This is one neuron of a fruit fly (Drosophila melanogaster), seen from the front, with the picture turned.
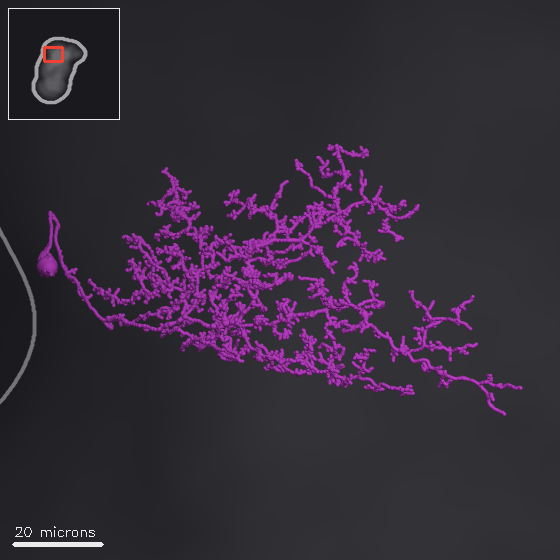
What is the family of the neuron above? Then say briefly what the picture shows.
The family is Pm. This is an optic-lobe intrinsic neuron. By the scale bar it is about 110 microns wide in this view. The picture shows dozens of branch ends.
